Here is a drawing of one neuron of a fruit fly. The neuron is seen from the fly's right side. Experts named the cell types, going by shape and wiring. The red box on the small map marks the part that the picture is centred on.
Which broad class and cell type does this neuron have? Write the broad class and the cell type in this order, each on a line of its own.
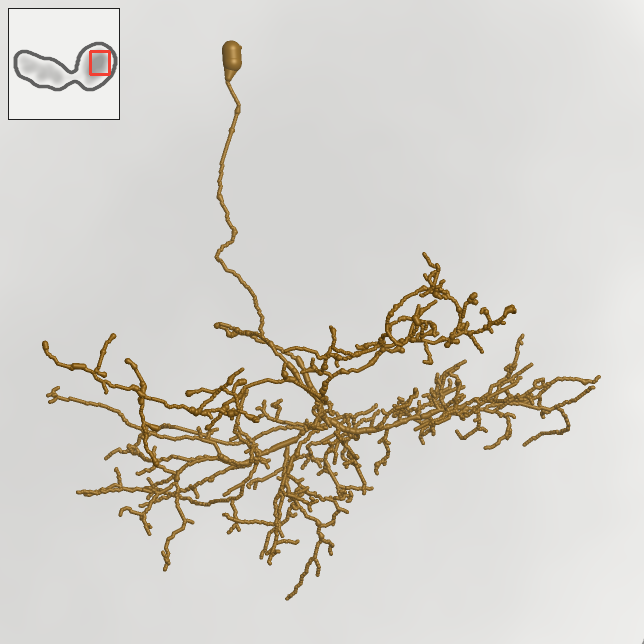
central-brain intrinsic neuron
VES057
